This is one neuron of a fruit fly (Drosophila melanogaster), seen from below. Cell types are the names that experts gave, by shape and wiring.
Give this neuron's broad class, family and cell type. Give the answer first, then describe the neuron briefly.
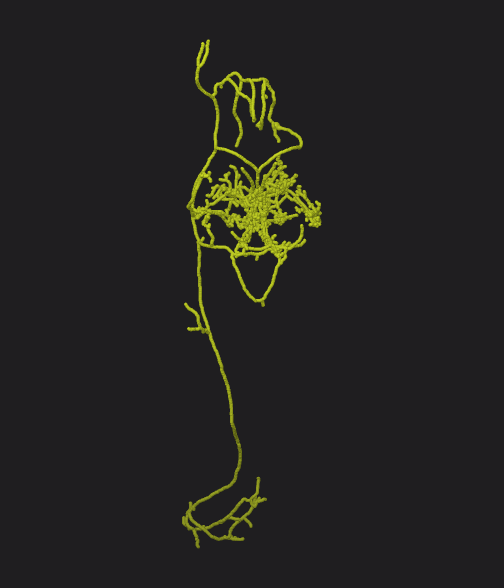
Its broad class is ascending neuron. The family is hemilineage 19B. It is of cell type dMS9. The picture shows dozens of branch ends. As drawn here it is more than twice as tall as it is wide.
